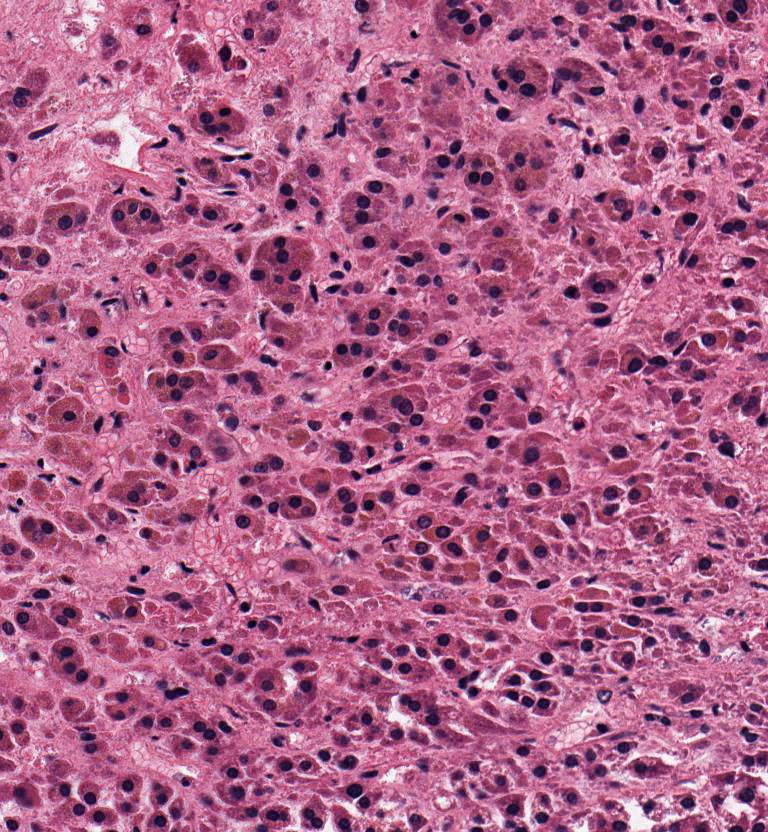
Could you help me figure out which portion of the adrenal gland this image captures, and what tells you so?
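I'd call this the zona reticularis. Many of the large cells carry golden-brown granular pigment in their eosinophilic cytoplasm.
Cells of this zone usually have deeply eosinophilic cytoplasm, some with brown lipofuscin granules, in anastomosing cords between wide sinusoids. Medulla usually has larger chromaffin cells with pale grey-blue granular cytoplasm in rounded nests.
Still, the cells here sit throughout in small nests and clusters parted by fine pink fibrous strands, the large ones polygonal with abundant granular cytoplasm. Slender, elongated dark nuclei lie in the strands between the nests.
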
